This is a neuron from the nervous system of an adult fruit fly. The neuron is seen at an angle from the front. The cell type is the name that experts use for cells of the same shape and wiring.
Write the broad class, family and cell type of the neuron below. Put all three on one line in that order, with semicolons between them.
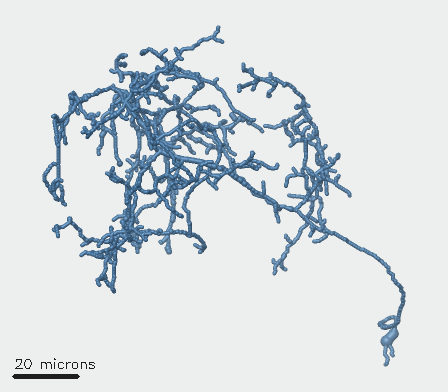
nerve-cord intrinsic neuron; hemilineage 04B; IN04B081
